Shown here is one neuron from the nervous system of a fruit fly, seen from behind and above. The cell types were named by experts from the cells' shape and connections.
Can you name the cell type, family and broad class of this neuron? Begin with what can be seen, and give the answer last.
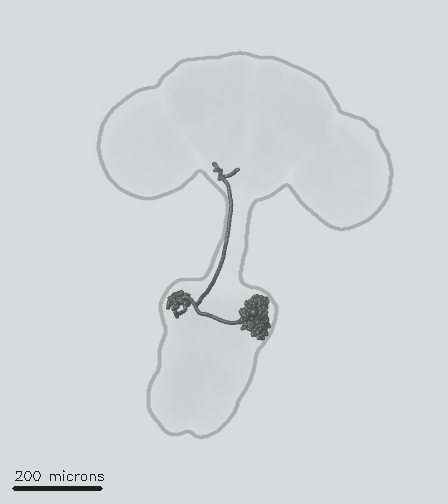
It runs through the neck, between the brain and the nerve cord. Its cell body lies in the middle of the picture. From top to bottom in the picture it spans about 400 microns. Its cell type is AN19B004. Its family is hemilineage 19B. It is an ascending neuron.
